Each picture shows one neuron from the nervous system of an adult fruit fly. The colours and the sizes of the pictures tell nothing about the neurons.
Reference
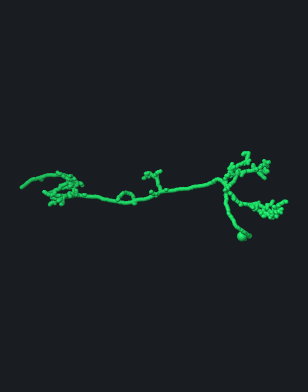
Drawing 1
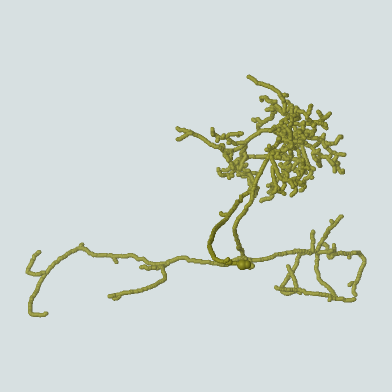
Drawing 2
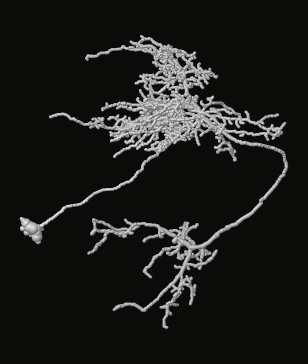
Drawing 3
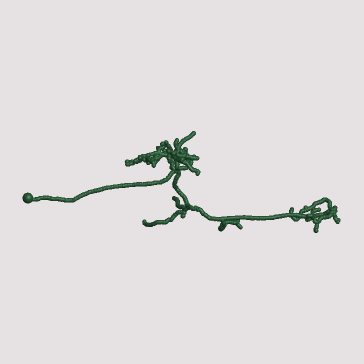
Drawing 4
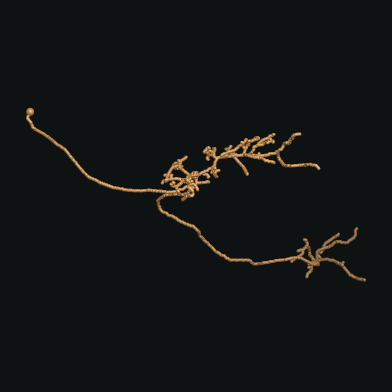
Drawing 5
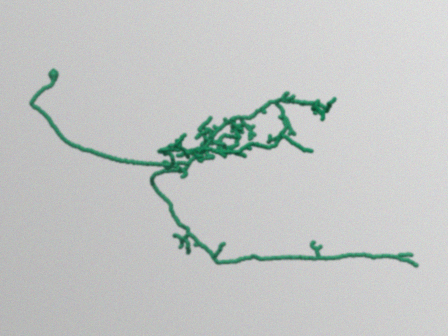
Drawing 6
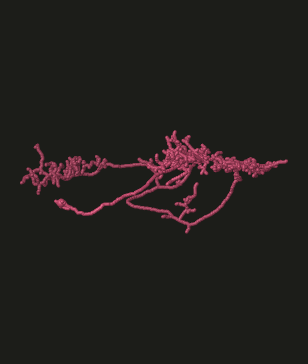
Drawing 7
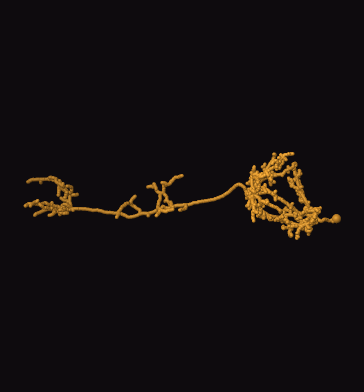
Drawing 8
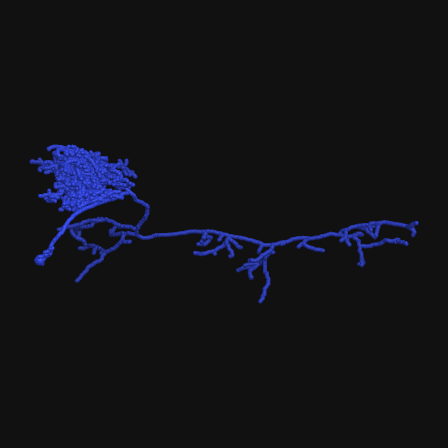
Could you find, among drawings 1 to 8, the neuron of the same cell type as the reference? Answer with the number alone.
7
